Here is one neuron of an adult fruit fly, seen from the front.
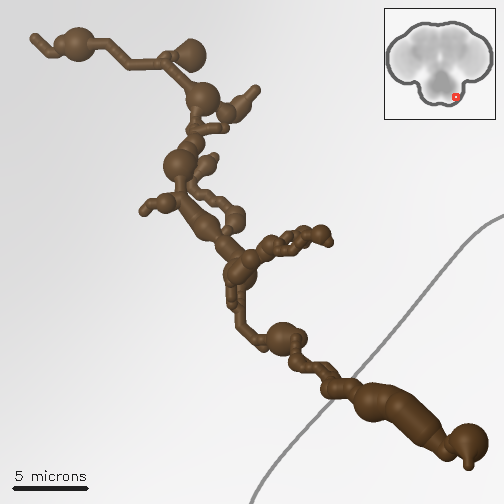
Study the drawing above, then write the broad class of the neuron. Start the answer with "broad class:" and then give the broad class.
broad class: sensory neuron entering the nerve cord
